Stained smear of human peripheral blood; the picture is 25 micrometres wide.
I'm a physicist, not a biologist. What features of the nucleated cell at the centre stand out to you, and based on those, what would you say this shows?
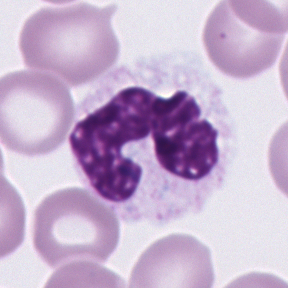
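The outline looks roughly round to me. The nucleus is bent, and its hollow opens toward the bottom of the picture. Its chromatin is dark purple and coarsely clumped, with small pale gaps. Through the cytoplasm I can see fine, small lilac granules scattered about. This is a segmented neutrophil.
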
